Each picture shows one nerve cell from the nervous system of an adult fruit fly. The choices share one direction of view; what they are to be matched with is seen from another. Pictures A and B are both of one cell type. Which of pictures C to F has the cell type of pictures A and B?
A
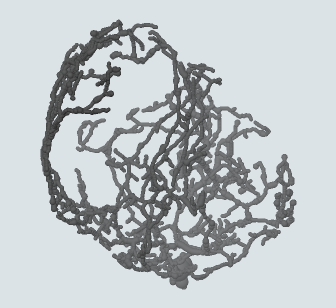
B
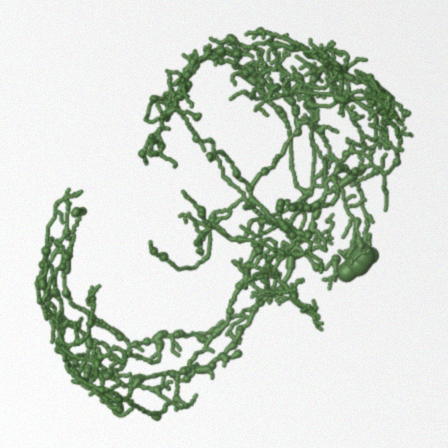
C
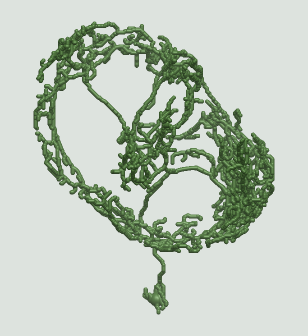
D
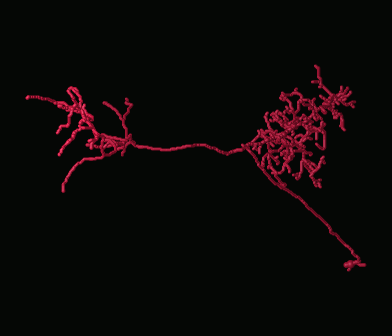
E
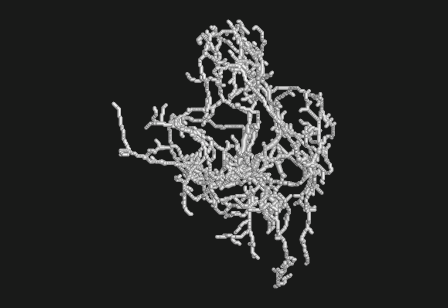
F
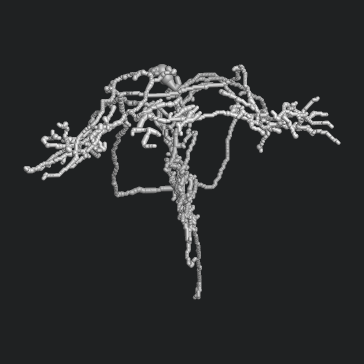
C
